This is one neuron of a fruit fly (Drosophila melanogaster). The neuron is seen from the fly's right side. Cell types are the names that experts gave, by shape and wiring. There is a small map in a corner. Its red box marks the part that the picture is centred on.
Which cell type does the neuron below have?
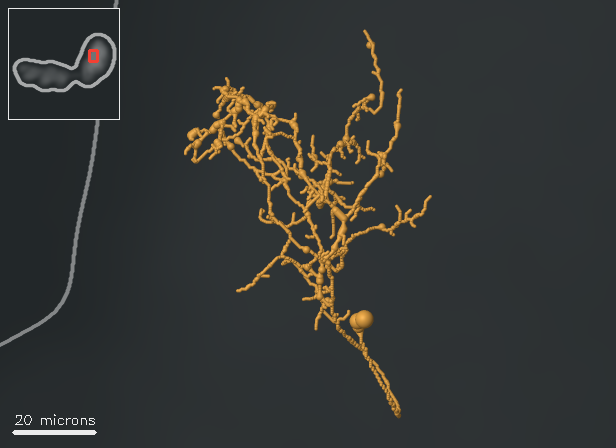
LHAV4g4_b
